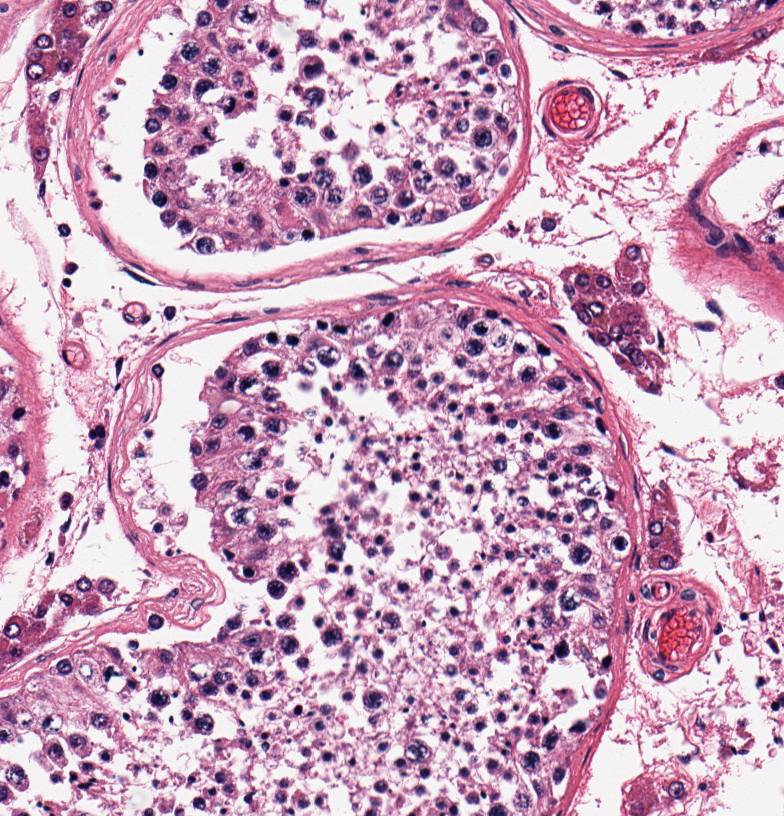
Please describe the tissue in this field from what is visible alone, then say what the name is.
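Rounded tubules in cross-section, loose interstitial tissue between them; the largest is at lower centre. They're lined by several cell layers with round, dark nuclei, not one layer. Each has a pink, layered fibrous wall with flattened, spindle-shaped nuclei. Right of centre, in the interstitium: a small cluster of polygonal cells, pink cytoplasm, round nuclei. It's testis.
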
